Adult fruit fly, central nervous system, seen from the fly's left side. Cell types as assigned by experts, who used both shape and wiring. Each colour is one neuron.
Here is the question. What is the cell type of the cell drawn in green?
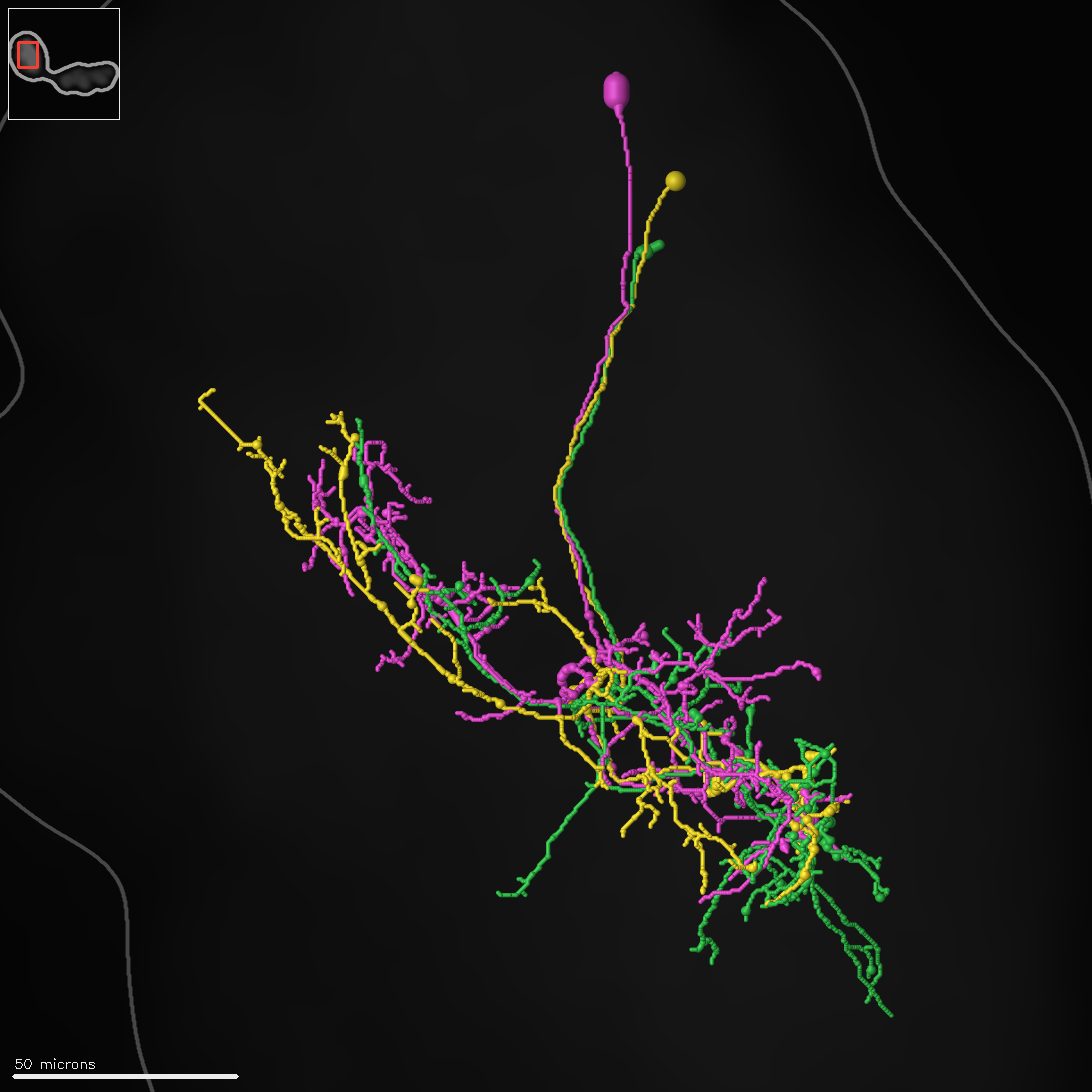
PS118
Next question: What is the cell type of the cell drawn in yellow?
WED096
